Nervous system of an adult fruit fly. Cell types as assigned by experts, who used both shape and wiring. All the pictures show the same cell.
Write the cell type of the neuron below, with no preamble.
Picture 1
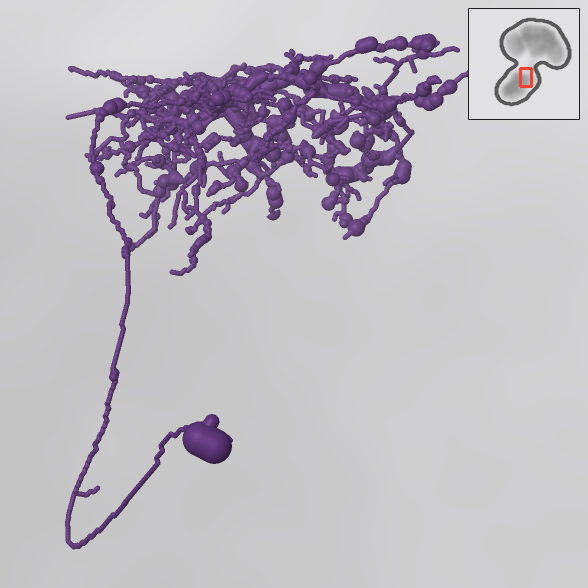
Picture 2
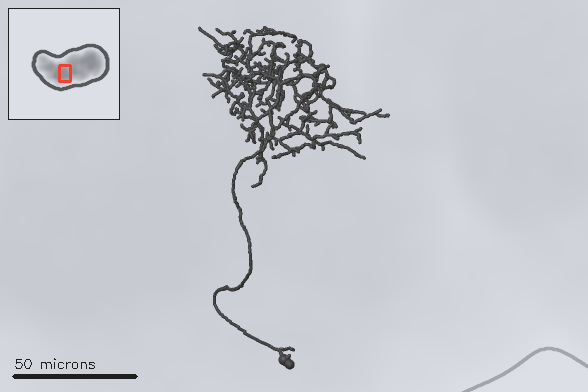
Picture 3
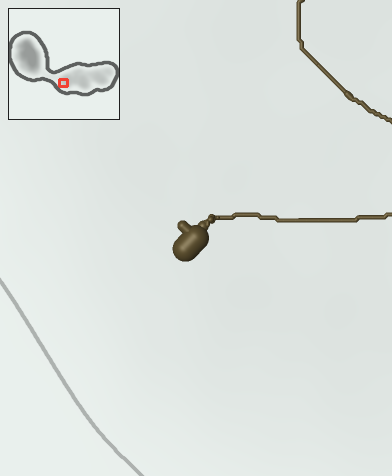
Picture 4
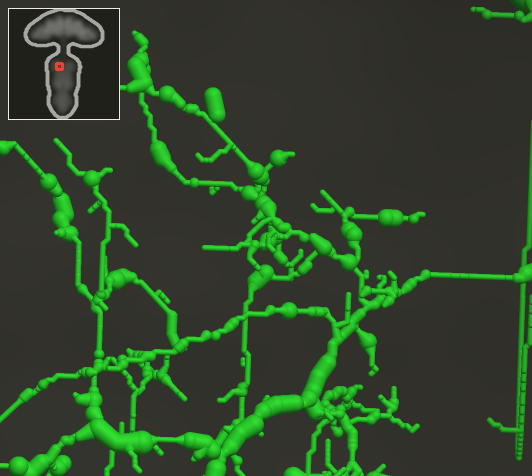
IN02A033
